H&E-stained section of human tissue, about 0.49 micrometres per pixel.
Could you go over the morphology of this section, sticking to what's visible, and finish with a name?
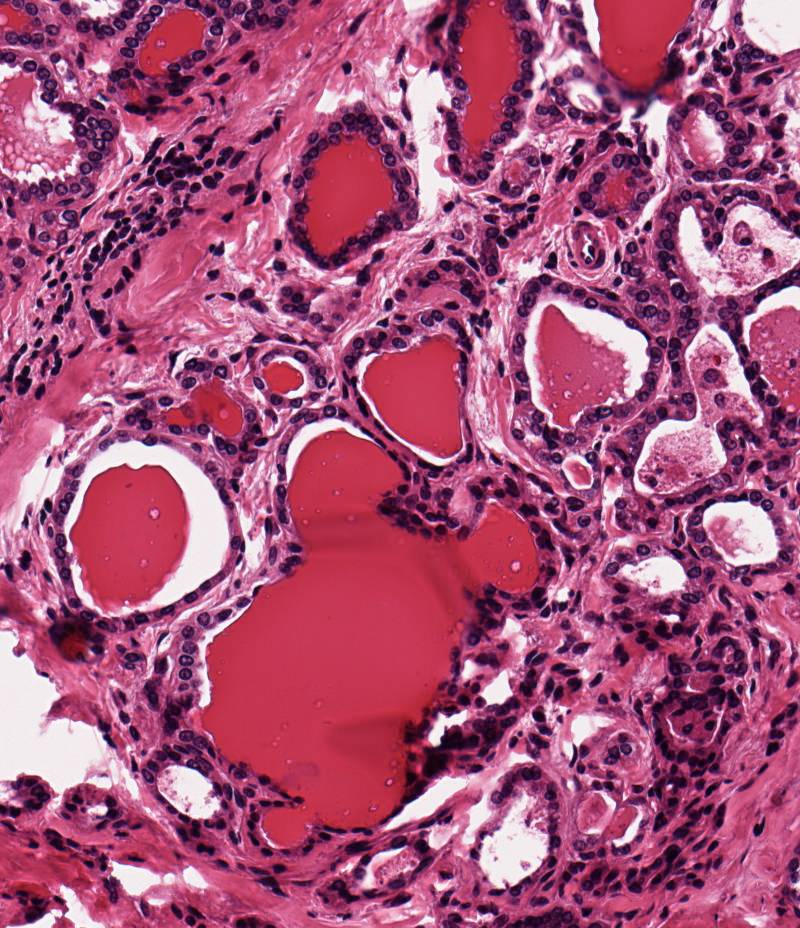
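Round to irregular closed units everywhere; lumens hold homogeneous bright red eosinophilic material, largest lower centre-left. Linings: one layer of low cuboidal to flattened cells, dark round nuclei. Several, like left middle, show a clear white rim where that material has pulled off the lining. Rightward, smaller lumens hold pale, granular or flocculent pink material. Thyroid, then.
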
